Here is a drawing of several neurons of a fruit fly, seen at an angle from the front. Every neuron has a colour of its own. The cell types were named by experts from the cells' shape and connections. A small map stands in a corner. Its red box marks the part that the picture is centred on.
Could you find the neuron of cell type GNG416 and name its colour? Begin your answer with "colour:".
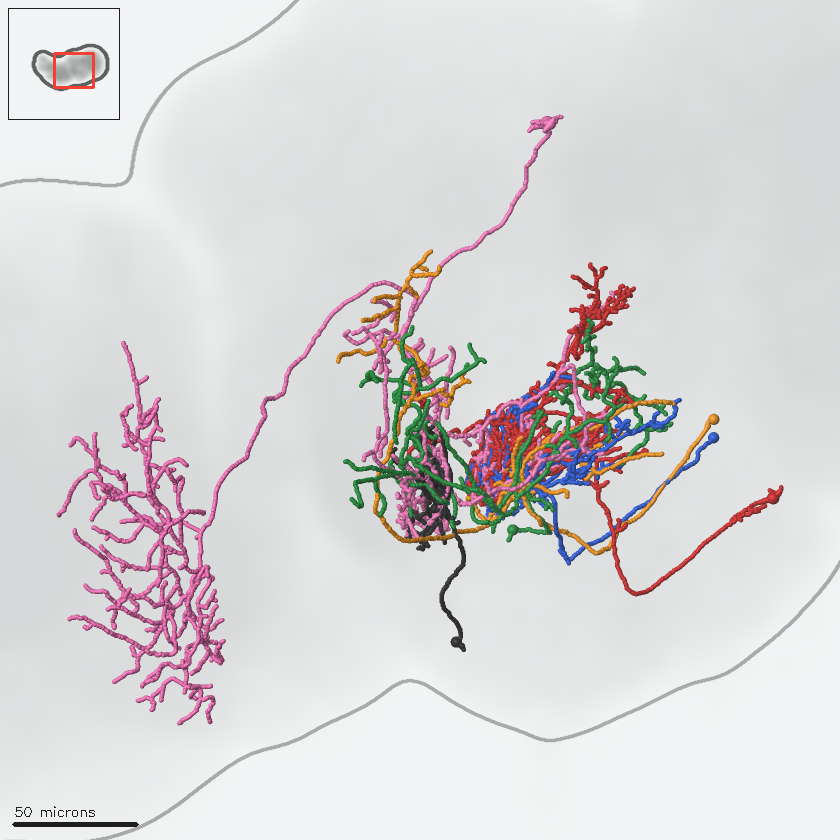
colour: orange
